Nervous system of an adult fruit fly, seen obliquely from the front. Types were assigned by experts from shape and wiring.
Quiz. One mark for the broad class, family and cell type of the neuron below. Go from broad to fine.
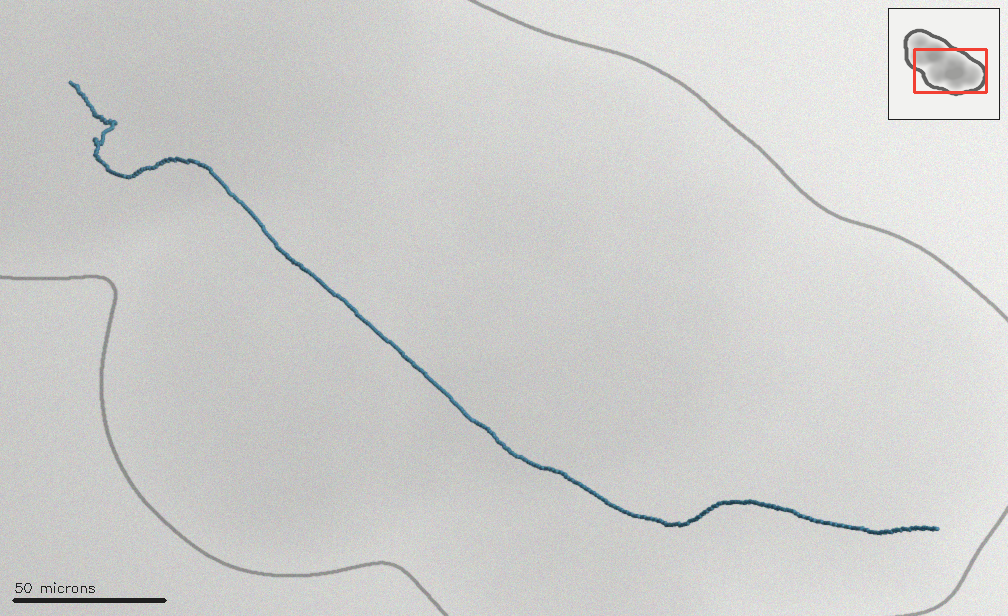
sensory neuron ascending to the brain; class gustatory; LgAG1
